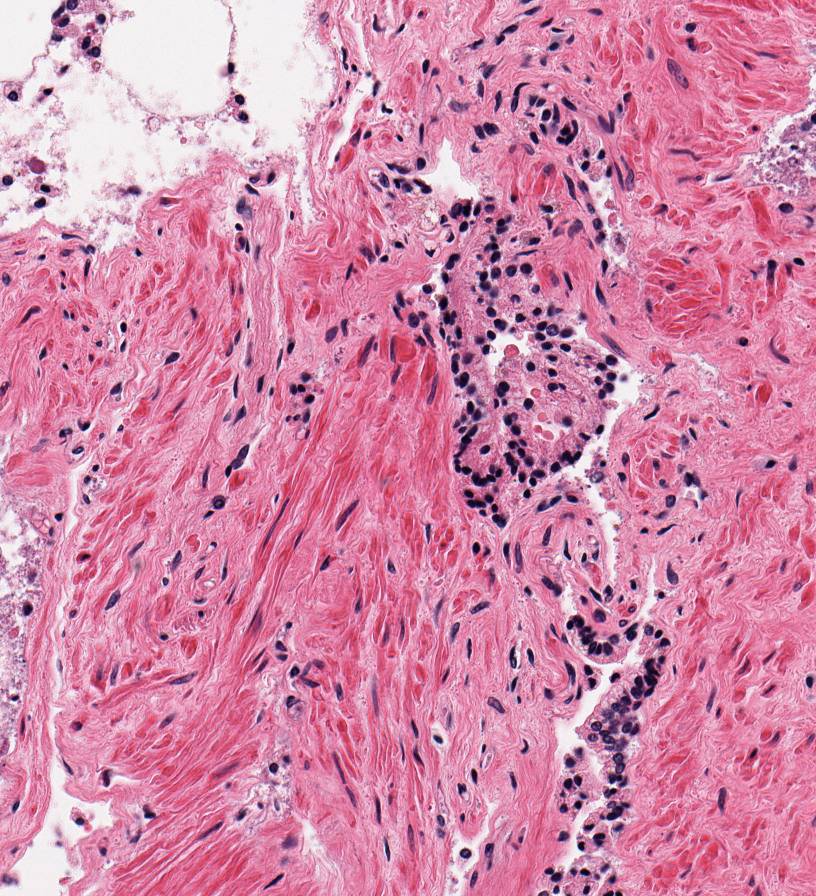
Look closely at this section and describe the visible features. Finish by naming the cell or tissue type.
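Mostly dense pink fibromuscular stroma, with a narrow branching slit-like space running down through the centre. That slit is lined by crowded small cells with dark, hyperchromatic nuclei and scant cytoplasm. The stromal nuclei are mostly elongated and spindle-shaped. It's prostate.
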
